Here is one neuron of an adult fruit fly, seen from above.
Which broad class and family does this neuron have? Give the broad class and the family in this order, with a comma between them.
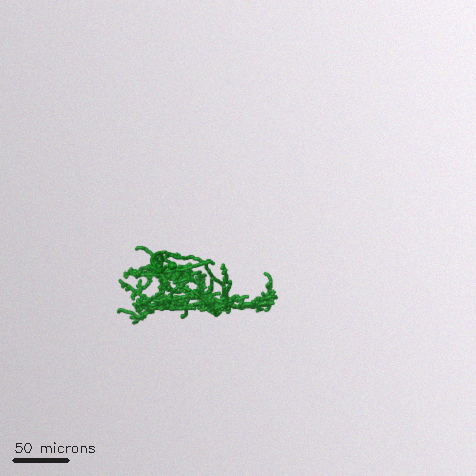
central-brain intrinsic neuron, hemilineage CLp1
